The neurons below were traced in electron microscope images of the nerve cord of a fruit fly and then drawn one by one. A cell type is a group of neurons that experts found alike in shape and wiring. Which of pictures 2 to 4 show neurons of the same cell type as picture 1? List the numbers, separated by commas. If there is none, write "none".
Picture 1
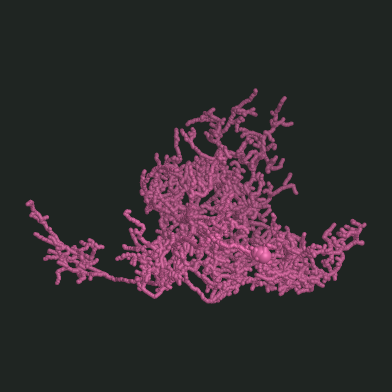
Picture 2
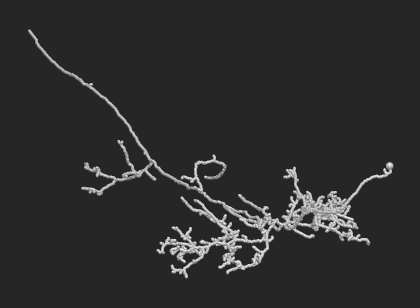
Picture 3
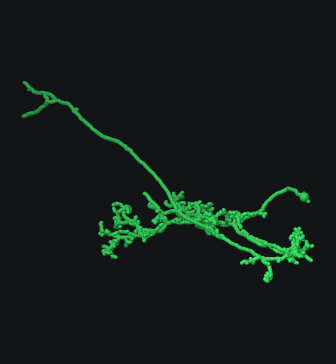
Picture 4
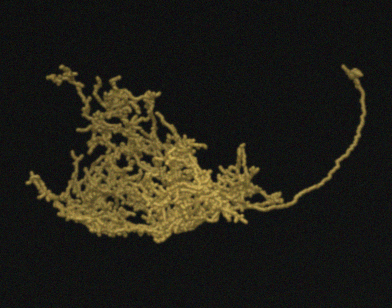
4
